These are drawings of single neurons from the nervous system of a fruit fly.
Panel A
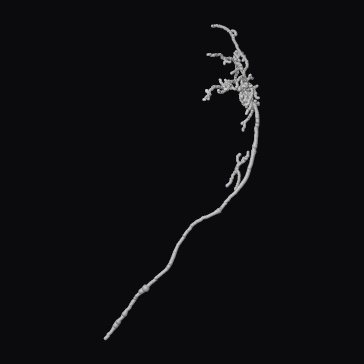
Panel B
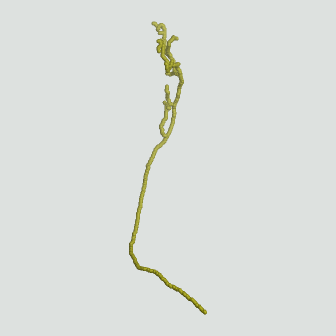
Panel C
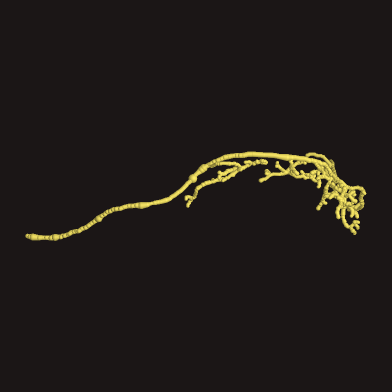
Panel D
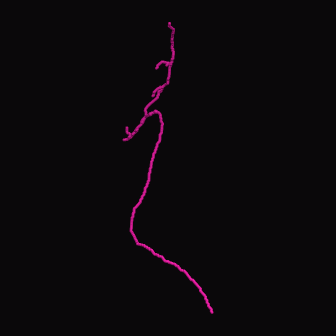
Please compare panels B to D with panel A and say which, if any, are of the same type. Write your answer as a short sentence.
Panel C is of the same cell type.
